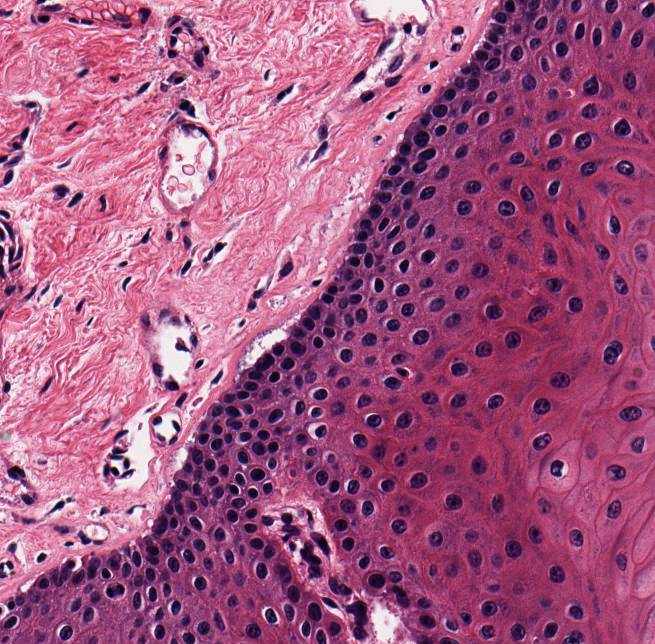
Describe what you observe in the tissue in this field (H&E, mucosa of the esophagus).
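Basal cells at connective tissue border: small, crowded, dark nuclei, scant cytoplasm. Towards right: cells larger, polygonal, more pink cytoplasm, round nuclei more widely spaced. Some larger squamous cells on right: clear halo around nucleus. Upper right epithelium: cells still nucleated. No granular or keratin layer in field.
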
